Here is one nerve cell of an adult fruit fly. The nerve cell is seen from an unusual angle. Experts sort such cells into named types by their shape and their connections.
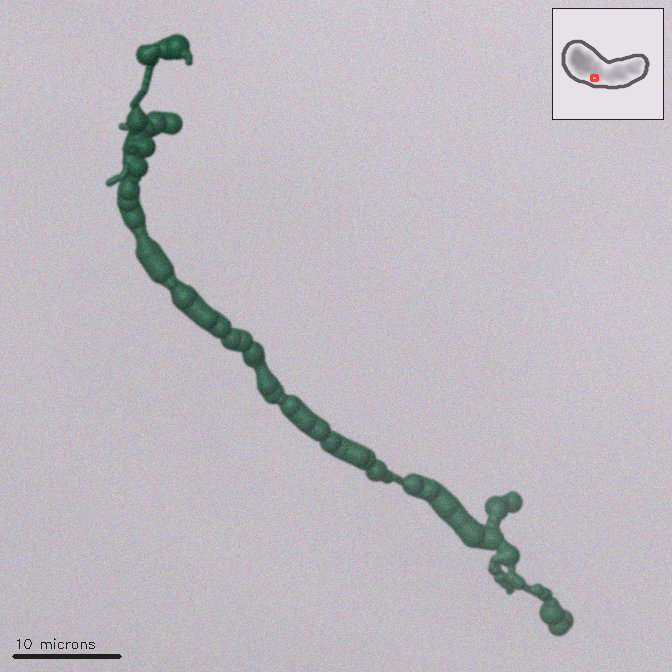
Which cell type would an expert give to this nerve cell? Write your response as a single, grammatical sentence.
This nerve cell falls under the cell type L4.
